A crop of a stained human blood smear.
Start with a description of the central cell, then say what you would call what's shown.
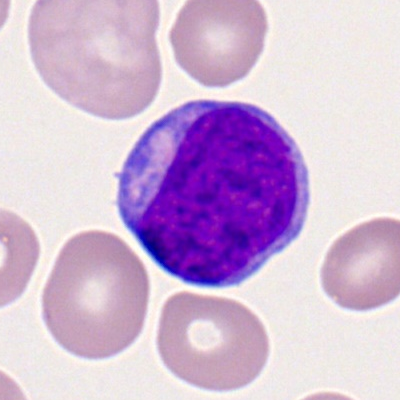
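The nucleus forms a single mass without lobes and occupies most of the cell. It lies off-centre, toward the right side. The cytoplasm is blue. This is a myeloblast.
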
